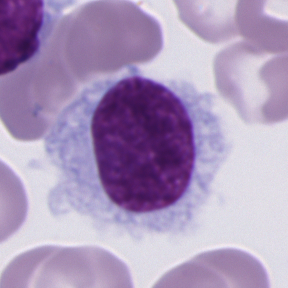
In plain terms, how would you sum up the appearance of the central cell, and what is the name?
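Cytoplasm pale greyish-blue, without distinct coarse granules. Its edge ragged, with many fine fringe-like projections all around. No nucleoli visible in the nucleus. Name: hairy cell.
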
